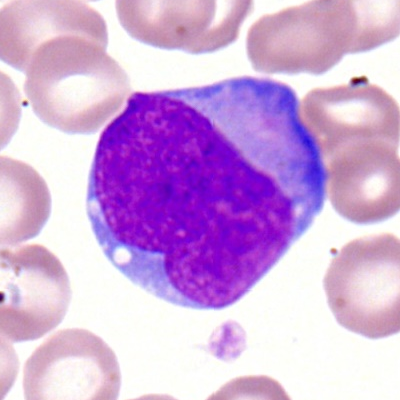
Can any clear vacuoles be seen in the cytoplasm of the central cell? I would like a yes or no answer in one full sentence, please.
Yes, there are one or more clear vacuoles within the cytoplasm of this cell.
